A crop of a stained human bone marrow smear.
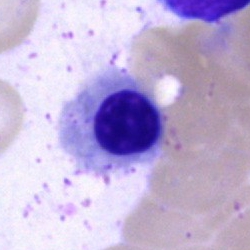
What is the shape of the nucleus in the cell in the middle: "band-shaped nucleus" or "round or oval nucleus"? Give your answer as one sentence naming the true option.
Compact and round or oval, the nucleus is not drawn out into a band.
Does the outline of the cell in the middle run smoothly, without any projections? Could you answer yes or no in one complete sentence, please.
No, the cell's outline is not smooth; it is ragged or frayed, or has projections, blebs or tags.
